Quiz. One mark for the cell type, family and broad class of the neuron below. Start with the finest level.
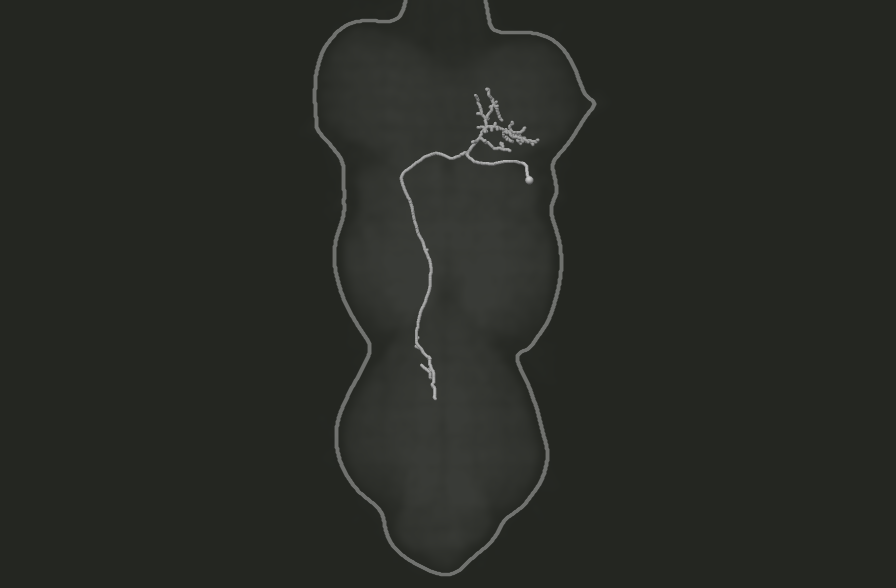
IN23B088; hemilineage 23B; nerve-cord intrinsic neuron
